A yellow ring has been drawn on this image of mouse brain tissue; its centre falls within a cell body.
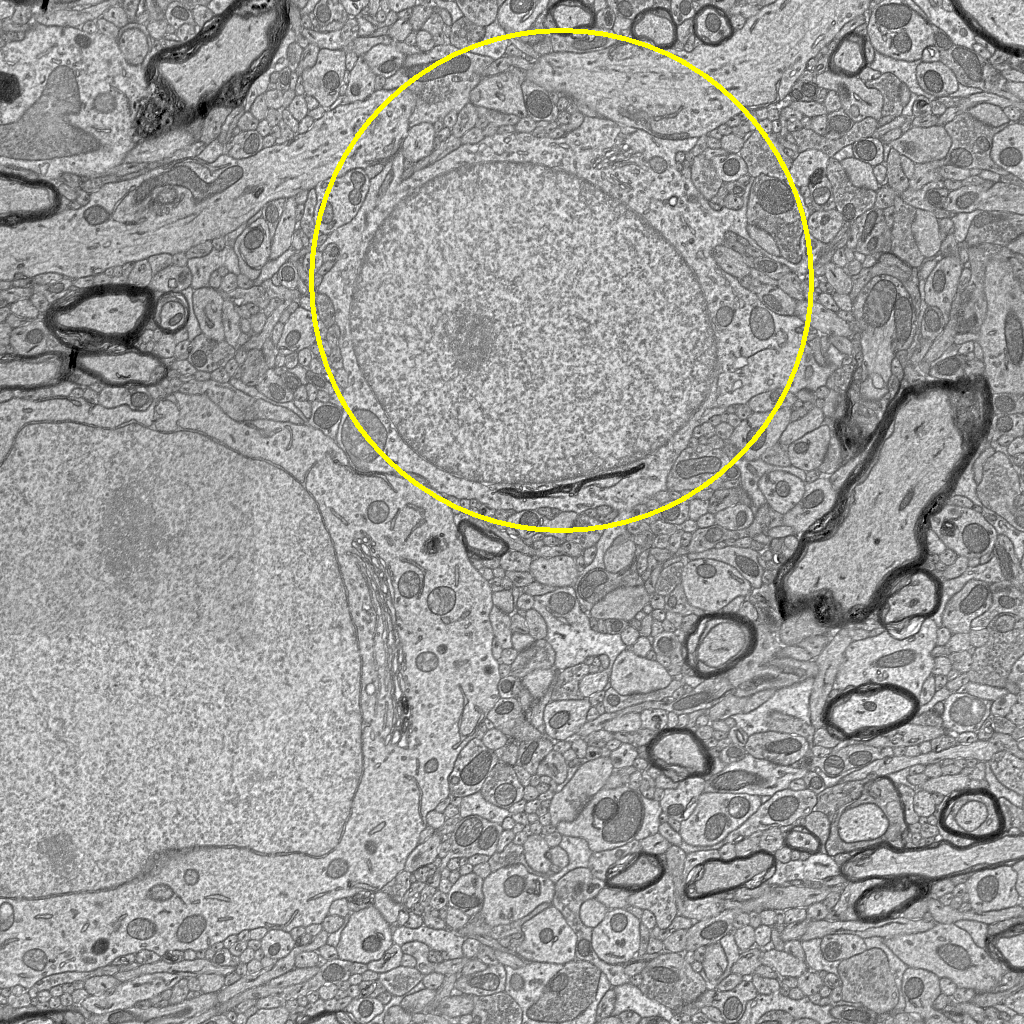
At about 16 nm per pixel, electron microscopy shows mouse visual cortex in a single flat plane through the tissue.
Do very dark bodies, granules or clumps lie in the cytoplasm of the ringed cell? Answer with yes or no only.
No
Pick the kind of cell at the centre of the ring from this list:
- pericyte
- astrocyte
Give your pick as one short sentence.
The centre of the ring holds an astrocyte.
